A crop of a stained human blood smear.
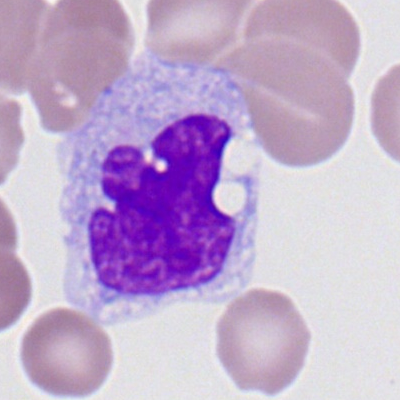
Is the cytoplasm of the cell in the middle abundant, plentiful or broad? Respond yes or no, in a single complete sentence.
Yes, the cell holds plenty of cytoplasm.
